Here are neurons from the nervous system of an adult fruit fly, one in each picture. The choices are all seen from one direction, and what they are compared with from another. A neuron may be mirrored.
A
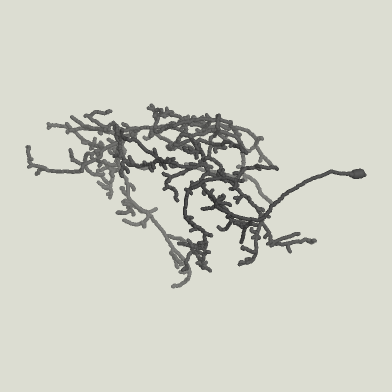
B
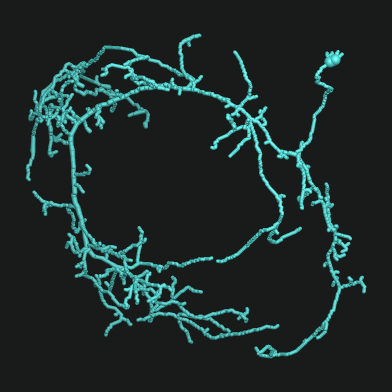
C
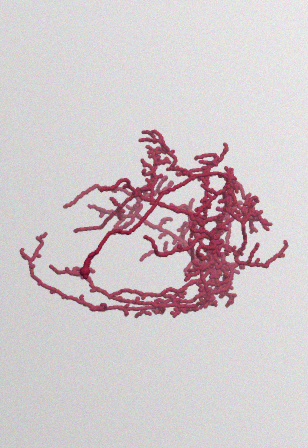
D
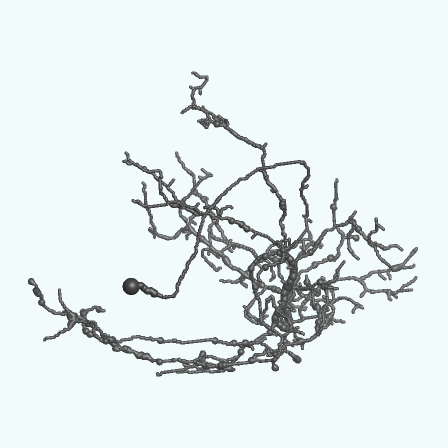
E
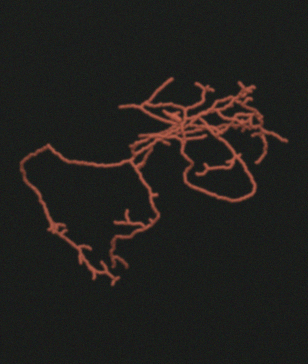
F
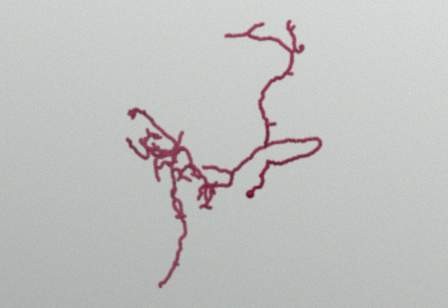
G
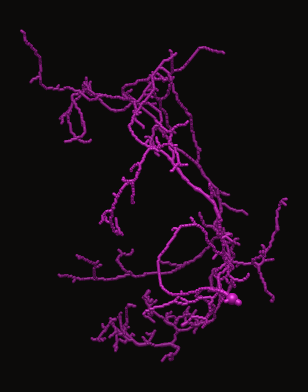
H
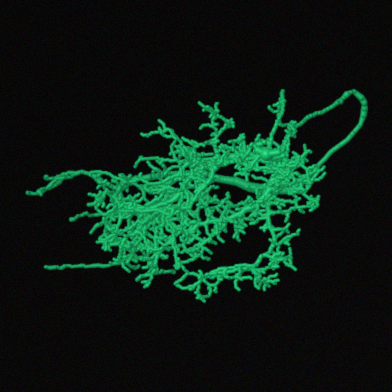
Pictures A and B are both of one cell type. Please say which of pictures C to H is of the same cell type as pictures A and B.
Picture D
